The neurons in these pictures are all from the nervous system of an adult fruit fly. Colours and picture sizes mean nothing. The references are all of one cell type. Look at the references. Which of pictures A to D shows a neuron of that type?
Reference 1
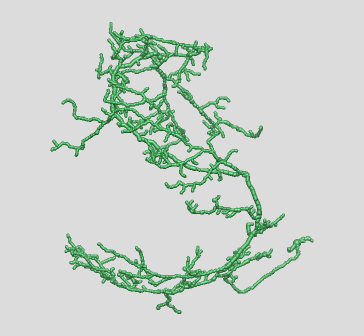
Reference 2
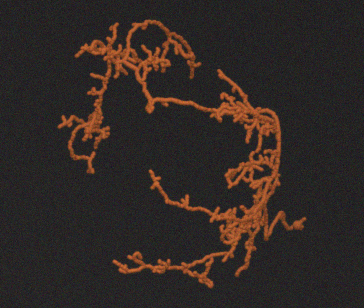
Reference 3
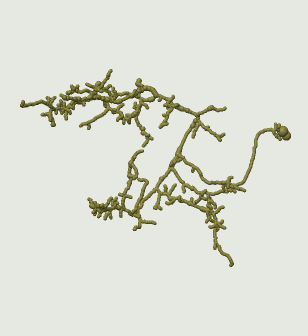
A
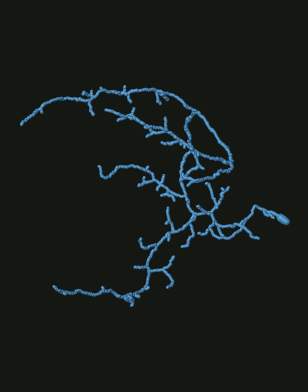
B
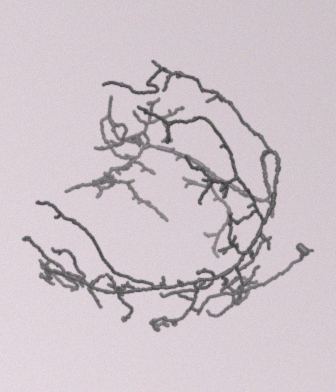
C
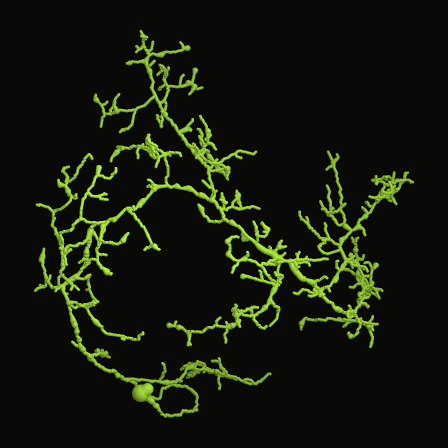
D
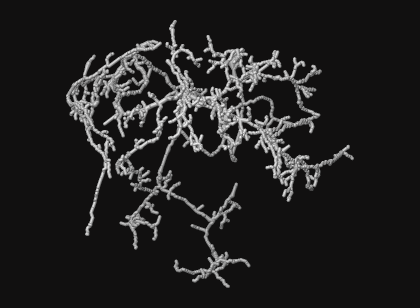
D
